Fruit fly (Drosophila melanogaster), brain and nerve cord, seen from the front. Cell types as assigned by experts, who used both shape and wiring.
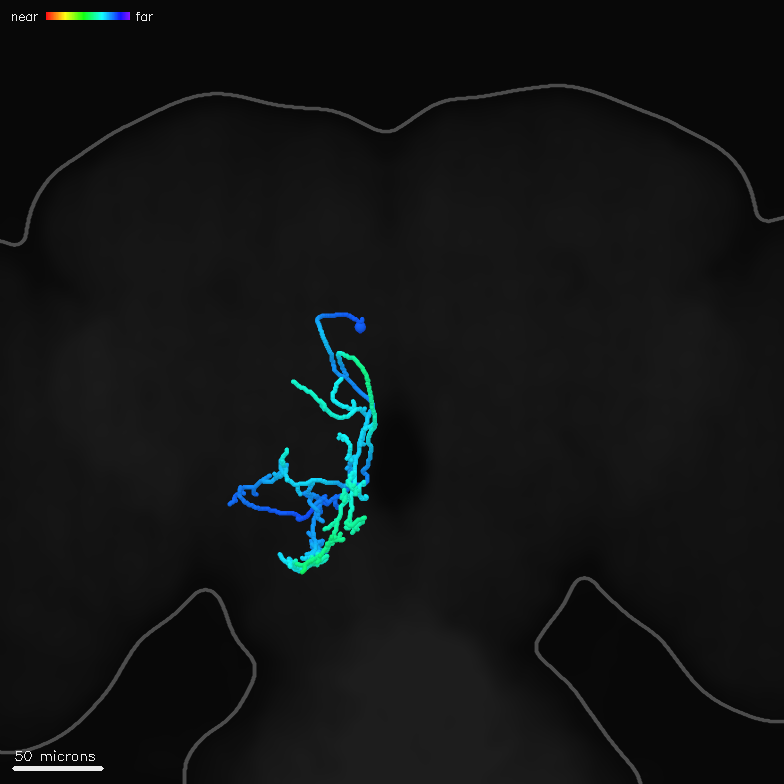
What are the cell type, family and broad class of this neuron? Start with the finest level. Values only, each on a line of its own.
CB2000
hemilineage PSp2
central-brain intrinsic neuron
